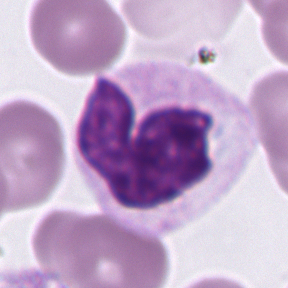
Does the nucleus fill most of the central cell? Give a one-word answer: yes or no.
No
